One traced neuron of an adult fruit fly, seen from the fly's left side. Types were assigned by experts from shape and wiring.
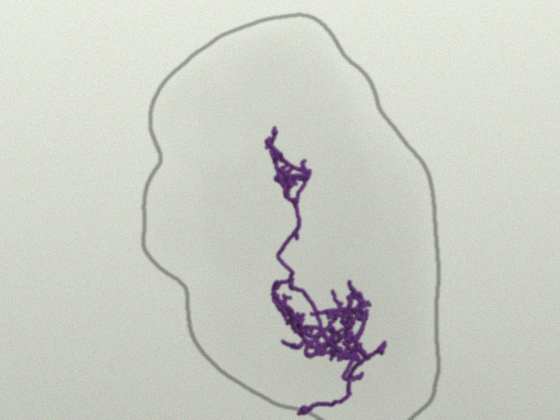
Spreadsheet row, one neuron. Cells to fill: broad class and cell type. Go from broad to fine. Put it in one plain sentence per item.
A central-brain intrinsic neuron, type GNG466.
